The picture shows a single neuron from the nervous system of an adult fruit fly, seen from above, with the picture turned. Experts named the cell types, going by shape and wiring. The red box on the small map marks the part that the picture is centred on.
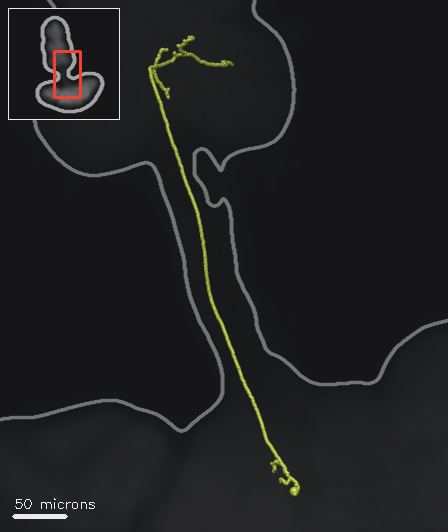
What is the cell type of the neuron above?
SAxx02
